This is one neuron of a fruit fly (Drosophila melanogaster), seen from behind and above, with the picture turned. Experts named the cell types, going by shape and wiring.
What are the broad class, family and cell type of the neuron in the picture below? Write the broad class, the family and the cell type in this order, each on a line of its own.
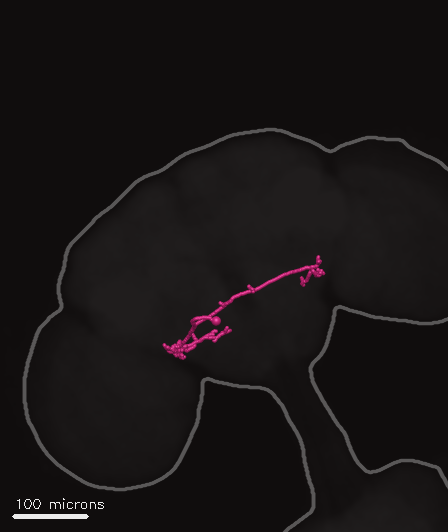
central-brain intrinsic neuron
hemilineage DM4_ventral
WED143_a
